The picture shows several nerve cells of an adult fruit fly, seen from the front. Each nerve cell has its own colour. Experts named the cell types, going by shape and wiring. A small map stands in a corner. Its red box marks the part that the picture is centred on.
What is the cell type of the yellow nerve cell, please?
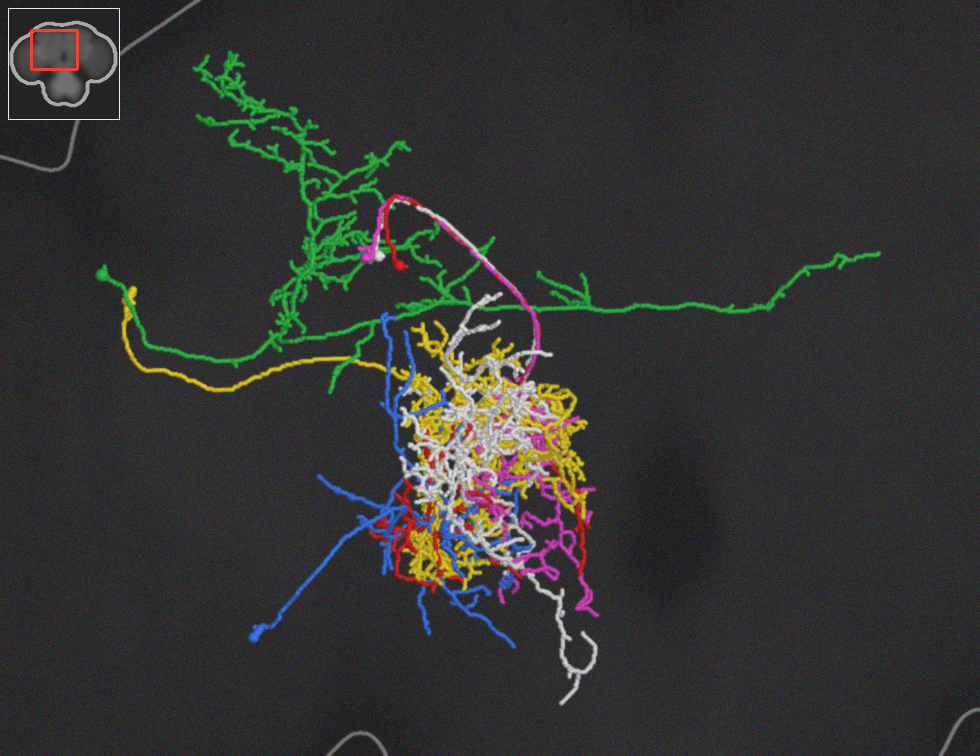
PS057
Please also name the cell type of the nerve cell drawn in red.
WED002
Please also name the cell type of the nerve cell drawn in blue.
WED023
